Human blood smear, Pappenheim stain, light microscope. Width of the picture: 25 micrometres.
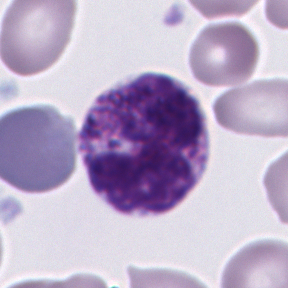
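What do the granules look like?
Coarse and dark purple, scattered across the cell and over the nucleus as well. Between them the cytoplasm is pale lilac-pink.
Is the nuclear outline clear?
Only partly, since granules lie over it and hide some of it.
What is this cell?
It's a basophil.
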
